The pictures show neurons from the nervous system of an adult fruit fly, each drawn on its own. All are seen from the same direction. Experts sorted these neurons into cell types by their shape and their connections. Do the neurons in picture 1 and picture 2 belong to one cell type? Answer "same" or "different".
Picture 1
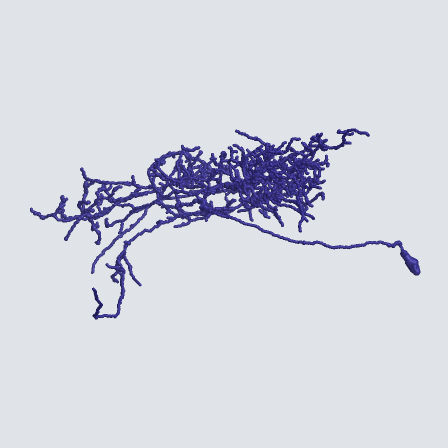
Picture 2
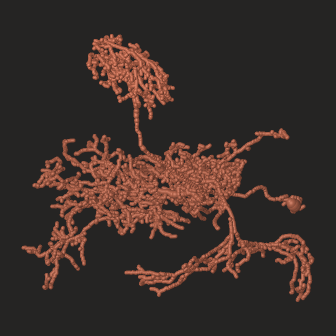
different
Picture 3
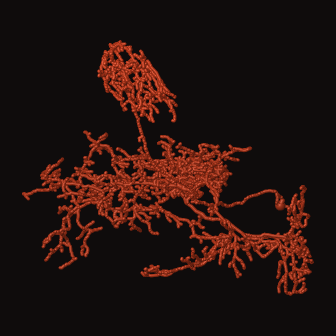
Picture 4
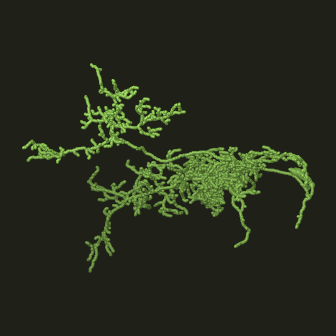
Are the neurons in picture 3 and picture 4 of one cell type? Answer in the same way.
different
